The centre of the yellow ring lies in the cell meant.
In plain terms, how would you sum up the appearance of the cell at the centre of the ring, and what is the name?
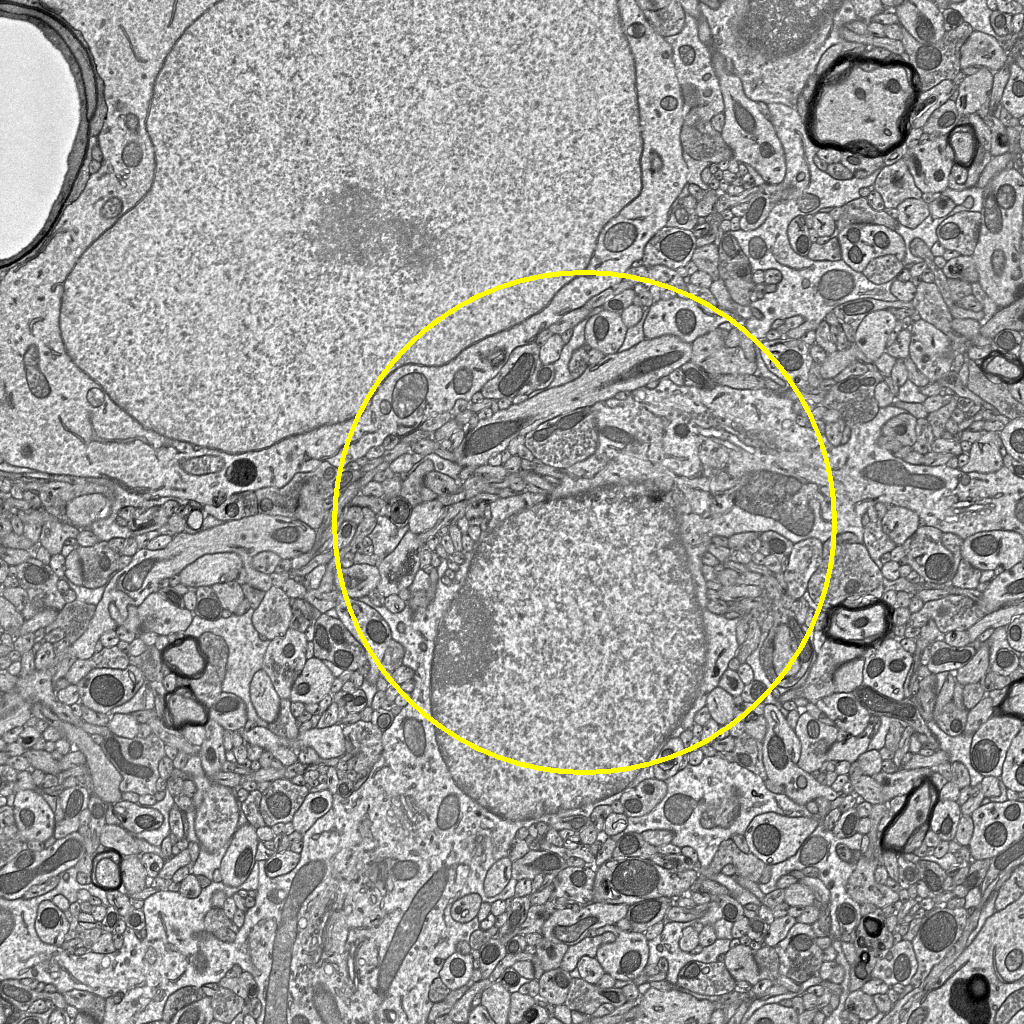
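See that rounded oval nucleus? It fills the lower half of the ring and runs past its lower edge. Most of its chromatin is fine-grained and evenly spread, so the nucleus looks pale, apart from one dark, dense patch against the envelope on the left. That's an astrocyte.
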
